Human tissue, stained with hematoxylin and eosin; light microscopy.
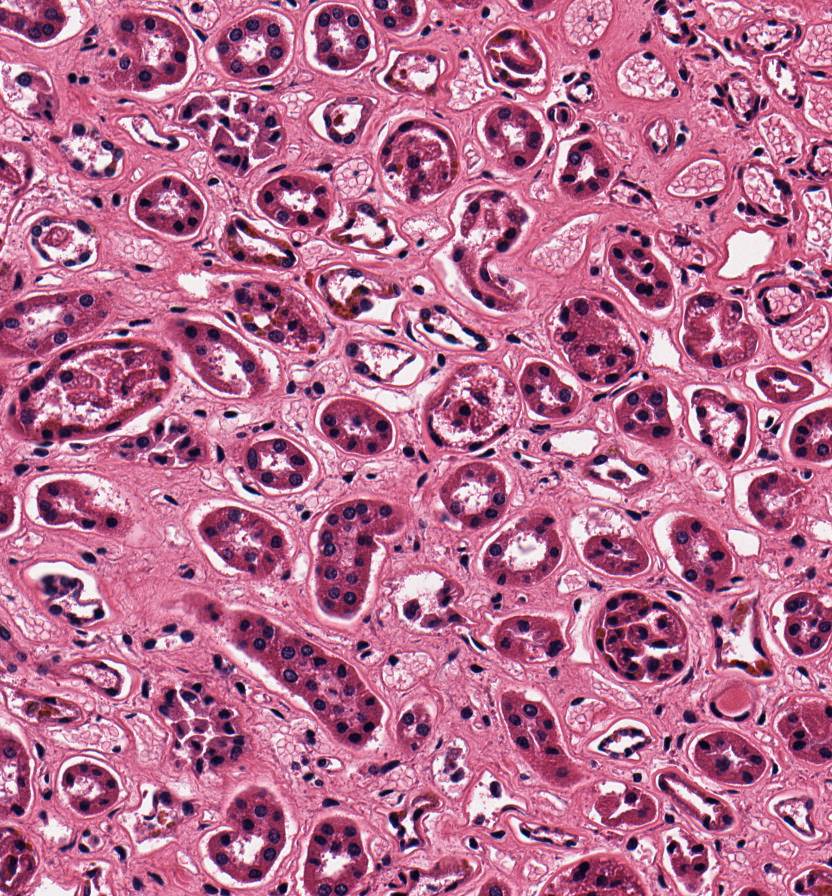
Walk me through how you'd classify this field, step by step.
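Cortical labyrinth of the kidney. Most tubules: single layer of cuboidal cells, granular pink cytoplasm, round dark nuclei.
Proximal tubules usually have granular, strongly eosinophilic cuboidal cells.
Golden-brown granular pigment in cells and lumens of scattered tubules. Tubules separated by widened bands of pale pink fibrous stroma with scattered spindle-shaped nuclei. Lower left-centre: one tubule cut lengthwise, a long, straight cord of cells.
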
